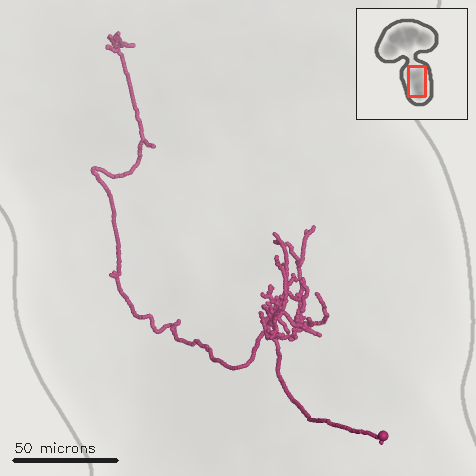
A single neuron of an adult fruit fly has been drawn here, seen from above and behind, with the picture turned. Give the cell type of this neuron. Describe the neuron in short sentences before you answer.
It is in the nerve cord and does not reach the brain. Its cell body lies at the lower right of the picture. By the scale bar it is about 200 microns tall in this view. Its broad class is nerve-cord intrinsic neuron. Its cell type is IN07B100.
